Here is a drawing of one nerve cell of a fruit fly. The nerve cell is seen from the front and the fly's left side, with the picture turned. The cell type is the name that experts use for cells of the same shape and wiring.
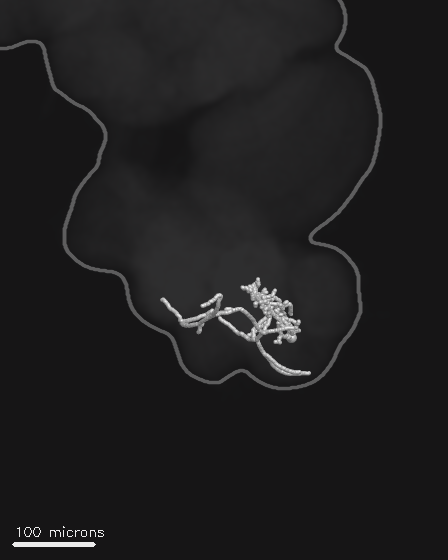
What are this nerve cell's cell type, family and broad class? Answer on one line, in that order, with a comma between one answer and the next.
IN12B042, hemilineage 12B, nerve-cord intrinsic neuron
